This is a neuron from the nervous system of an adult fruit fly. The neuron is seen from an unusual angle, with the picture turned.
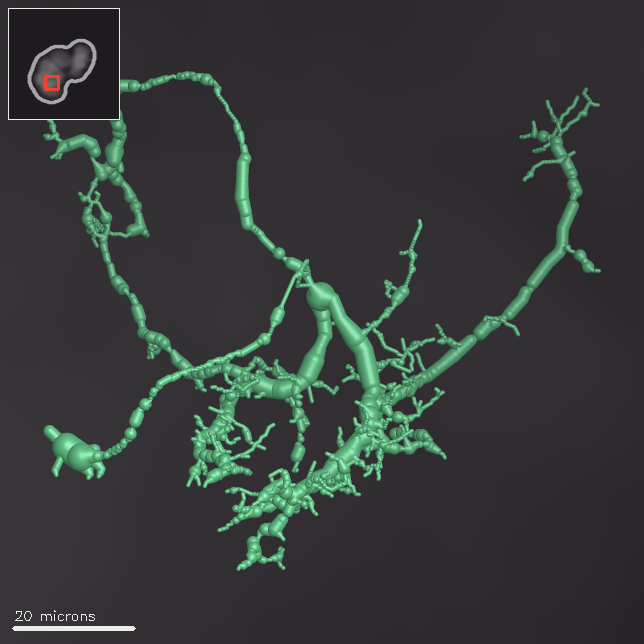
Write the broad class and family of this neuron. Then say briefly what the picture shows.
This is a central-brain intrinsic neuron. Its family is hemilineage ALl1_ventral. By the scale bar it is about 95 microns wide in this view. The picture shows dozens of branch ends.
